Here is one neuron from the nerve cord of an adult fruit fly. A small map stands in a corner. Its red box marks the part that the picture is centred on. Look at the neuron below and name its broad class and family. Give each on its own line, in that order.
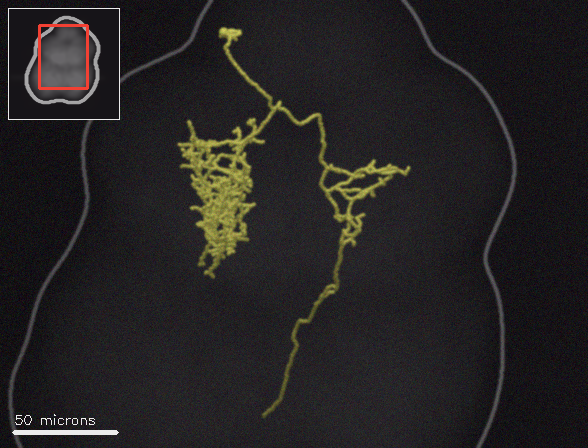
ascending neuron
hemilineage 19B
